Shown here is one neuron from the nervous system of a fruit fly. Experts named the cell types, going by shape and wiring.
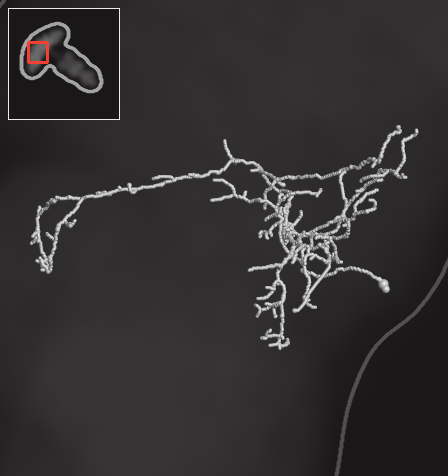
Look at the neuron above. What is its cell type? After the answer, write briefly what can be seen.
The cell type is SMP397. This is a central-brain intrinsic neuron. It is in the brain and does not reach the nerve cord. The cell body is on the right of the picture. Dozens of branch ends can be seen.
